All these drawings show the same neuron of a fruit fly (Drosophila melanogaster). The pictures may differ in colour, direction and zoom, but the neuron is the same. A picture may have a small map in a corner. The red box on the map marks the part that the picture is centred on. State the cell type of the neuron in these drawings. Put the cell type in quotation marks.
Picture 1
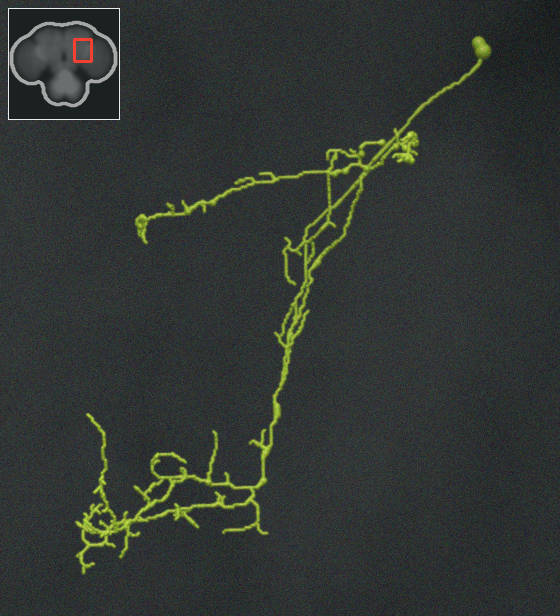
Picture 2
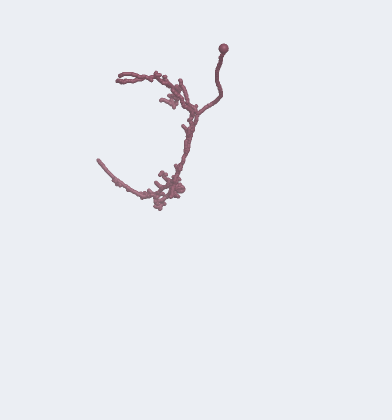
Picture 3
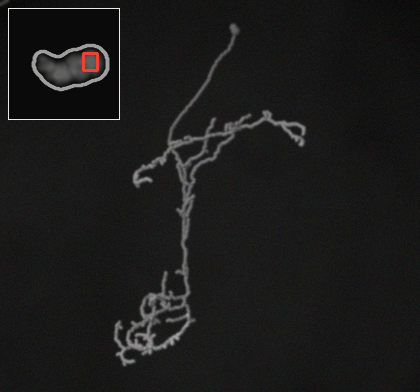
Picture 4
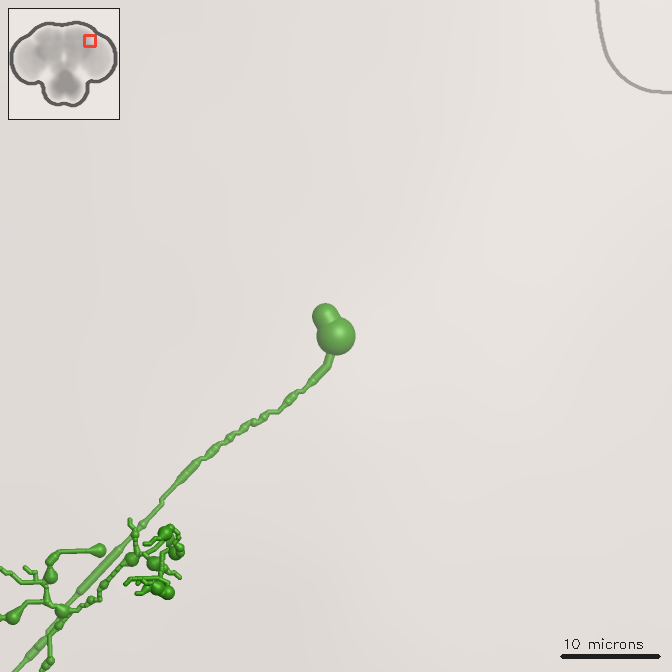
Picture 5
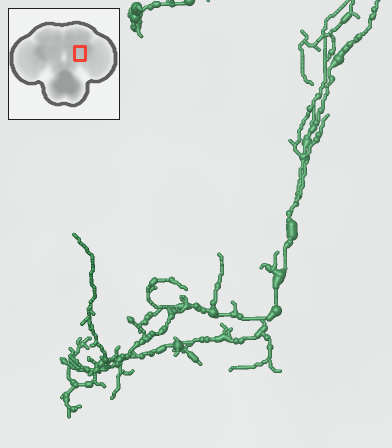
"WEDPN6C"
